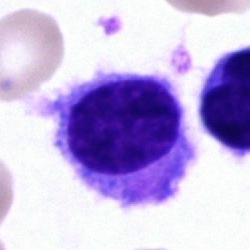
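Hairy cell. The central cell of a stained human bone marrow smear bears many small, fuzzy projections on its surface. Its nucleus fills most of the cell, and the widest band of cytoplasm lies below the nucleus. Chromatin is dense and dark purple; cytoplasm is bluish-violet.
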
